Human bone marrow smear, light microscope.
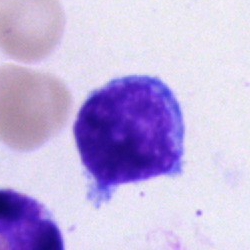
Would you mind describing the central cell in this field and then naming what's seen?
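First, the cytoplasm: scant, only a thin deep blue rim around a nucleus that fills most of the cell. Next, the chromatin: dark purple, not even in tone, with scattered paler patches. Last, the edge: a small, ragged, pale blue tag of cytoplasm projects from the lower left. This is a lymphocyte.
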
